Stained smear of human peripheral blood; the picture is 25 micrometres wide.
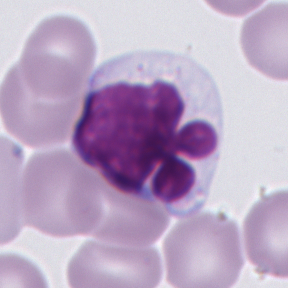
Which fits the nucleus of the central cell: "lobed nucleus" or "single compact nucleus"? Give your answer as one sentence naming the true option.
What this cell has is a nucleus split into lobes.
